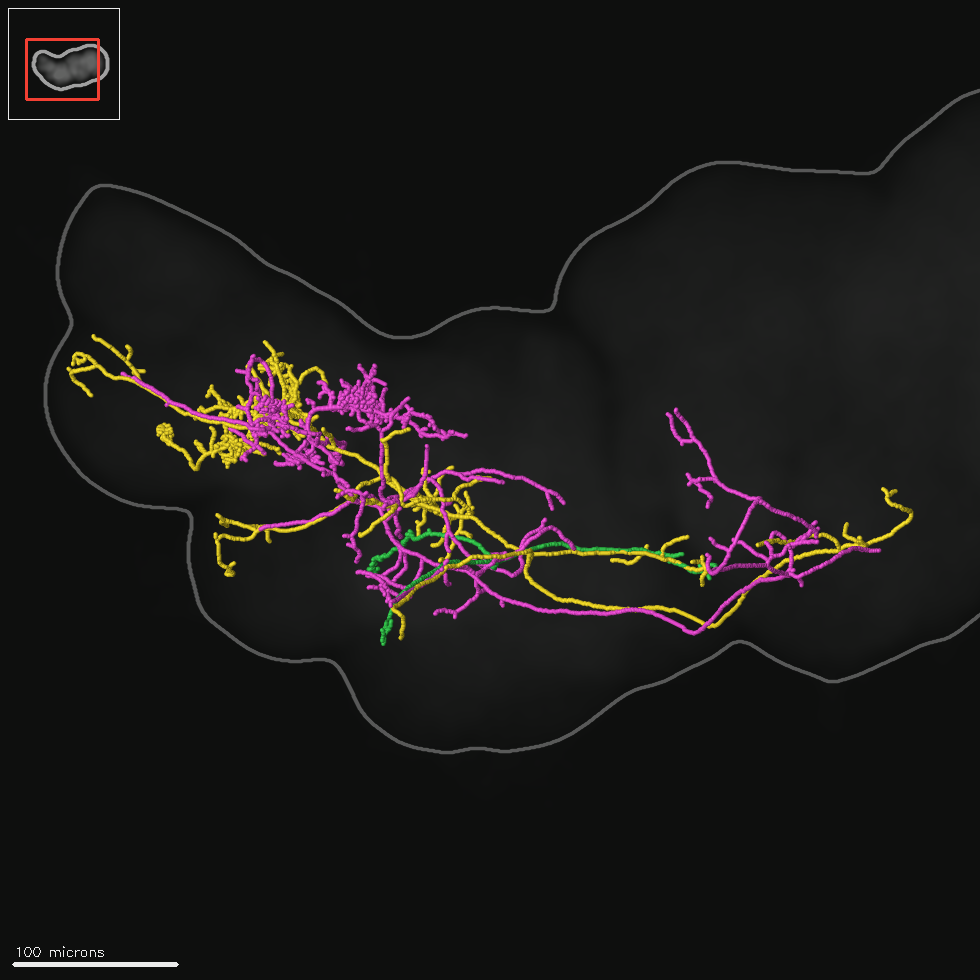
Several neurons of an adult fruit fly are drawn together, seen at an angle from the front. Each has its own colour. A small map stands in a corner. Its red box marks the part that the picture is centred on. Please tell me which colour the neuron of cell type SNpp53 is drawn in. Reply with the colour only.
green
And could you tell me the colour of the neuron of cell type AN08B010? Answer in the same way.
magenta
